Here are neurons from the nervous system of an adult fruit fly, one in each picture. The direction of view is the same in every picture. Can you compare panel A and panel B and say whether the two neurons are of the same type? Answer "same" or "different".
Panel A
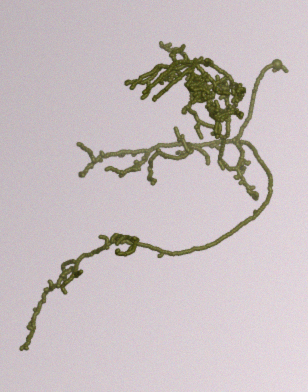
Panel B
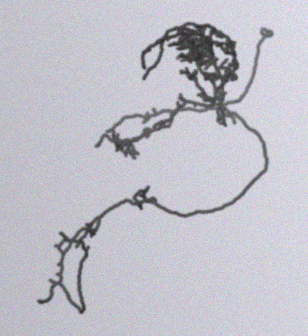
same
